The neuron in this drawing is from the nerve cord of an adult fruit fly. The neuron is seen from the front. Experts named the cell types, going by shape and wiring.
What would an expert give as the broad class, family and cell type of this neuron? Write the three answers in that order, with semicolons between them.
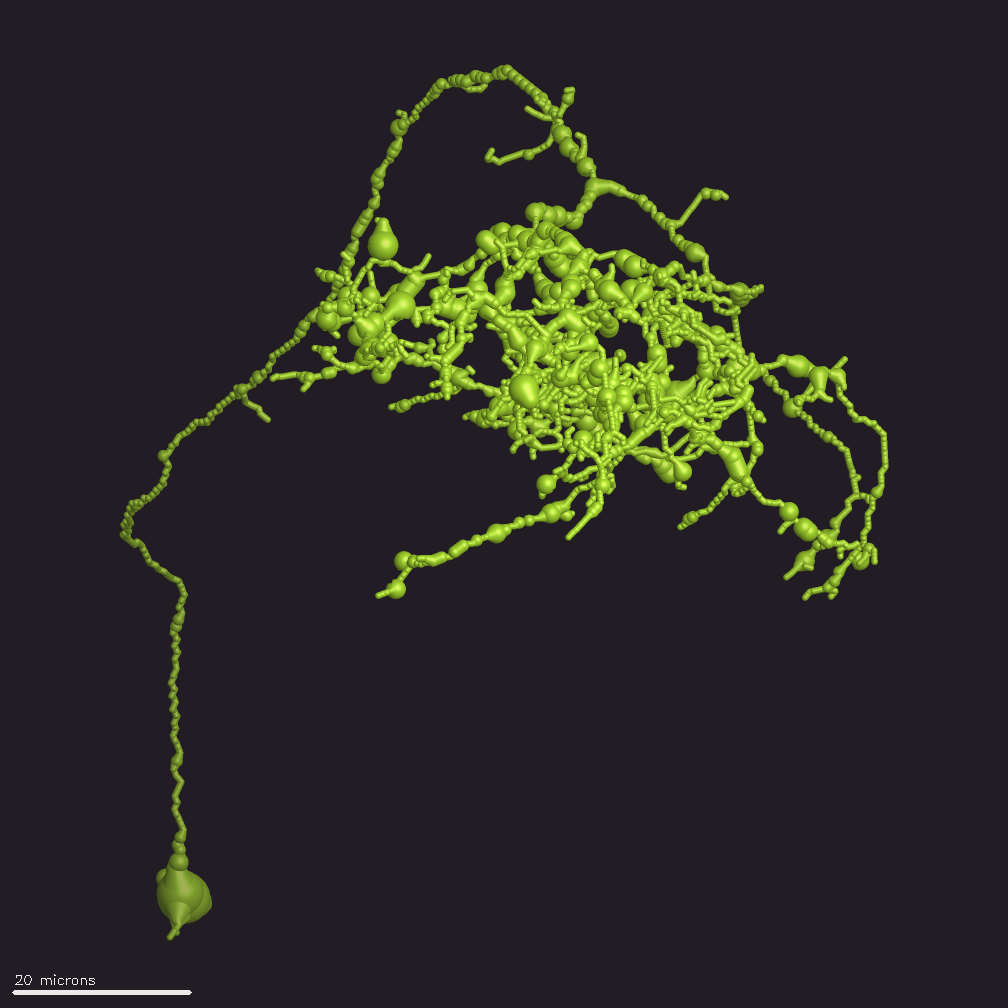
nerve-cord intrinsic neuron; hemilineage 06B; IN06B047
